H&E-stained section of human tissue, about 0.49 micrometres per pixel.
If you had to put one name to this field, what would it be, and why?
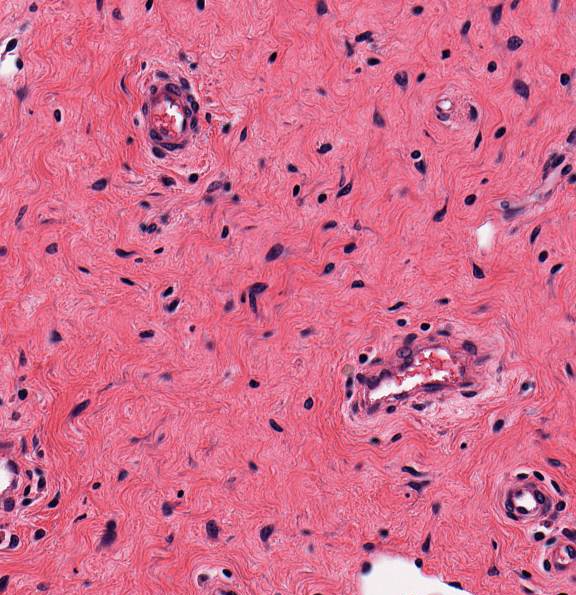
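This field shows dense connective tissue. Dense pink collagenous stroma fills the whole field, and there is no epithelium anywhere.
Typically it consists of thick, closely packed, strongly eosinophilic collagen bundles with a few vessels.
Here the stromal cells have small, dark, oval to spindle-shaped nuclei with barely visible cytoplasm.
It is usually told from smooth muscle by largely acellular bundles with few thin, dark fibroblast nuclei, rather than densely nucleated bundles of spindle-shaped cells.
Several small vessels are scattered through the field, among them one in the upper left and one right of centre.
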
